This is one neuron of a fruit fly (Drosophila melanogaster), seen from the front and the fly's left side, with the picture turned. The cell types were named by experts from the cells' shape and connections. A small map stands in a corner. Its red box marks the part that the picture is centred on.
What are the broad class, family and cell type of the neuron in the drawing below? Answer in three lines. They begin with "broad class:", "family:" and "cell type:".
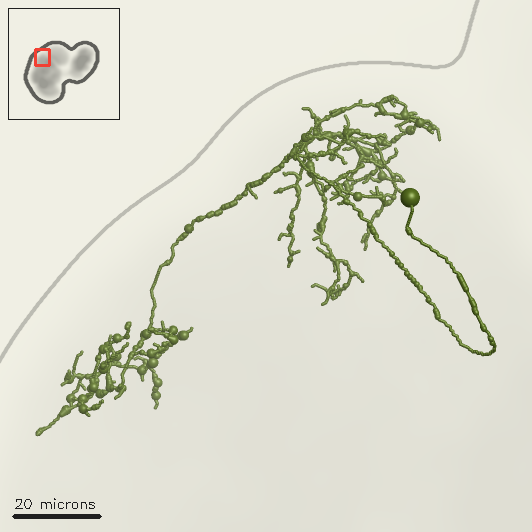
broad class: central-brain intrinsic neuron
family: hemilineage VPNl&d1_dorsal
cell type: CB2823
